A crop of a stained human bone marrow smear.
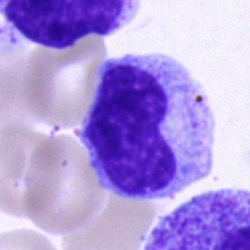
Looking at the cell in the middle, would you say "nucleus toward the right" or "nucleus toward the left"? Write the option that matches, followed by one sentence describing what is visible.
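Nucleus toward the left. The nucleus lies toward the left of the cell, leaving most of the cytoplasm on the right.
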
